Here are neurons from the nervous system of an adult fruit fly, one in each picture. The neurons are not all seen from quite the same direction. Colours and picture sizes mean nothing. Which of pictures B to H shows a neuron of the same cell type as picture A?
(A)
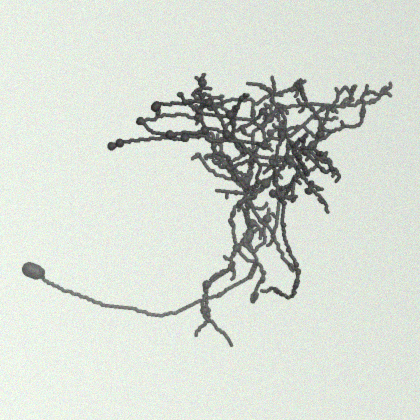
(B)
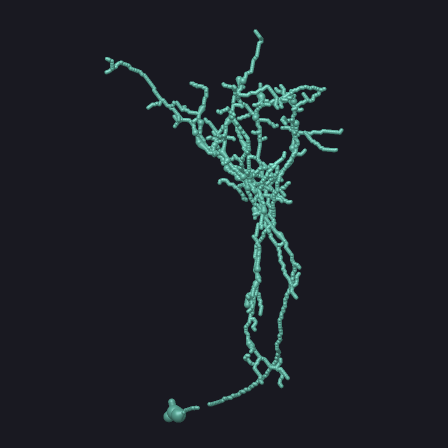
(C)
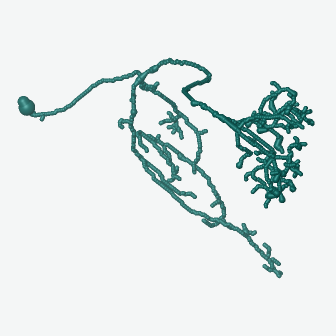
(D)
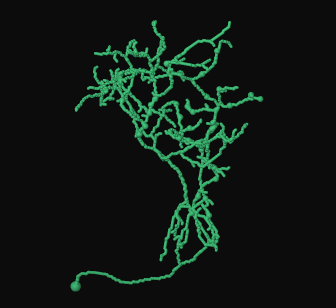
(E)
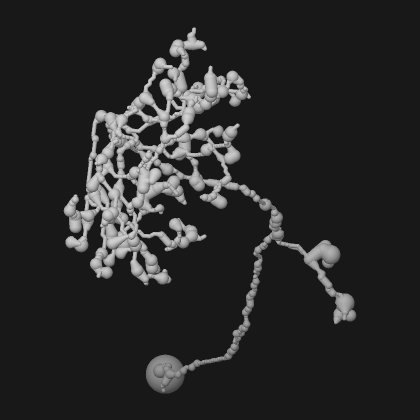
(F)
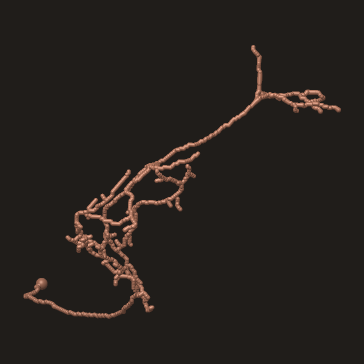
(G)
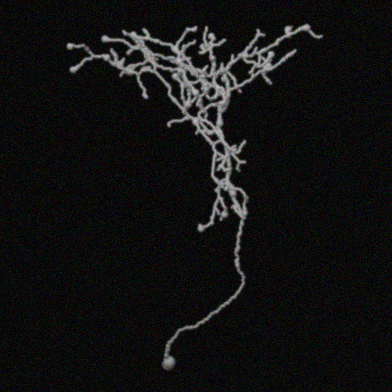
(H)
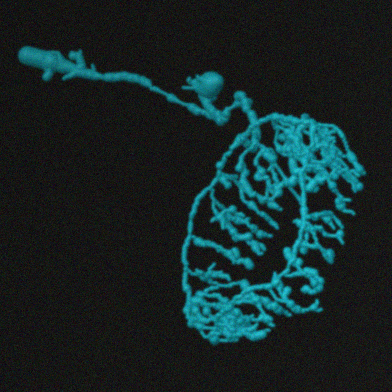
G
